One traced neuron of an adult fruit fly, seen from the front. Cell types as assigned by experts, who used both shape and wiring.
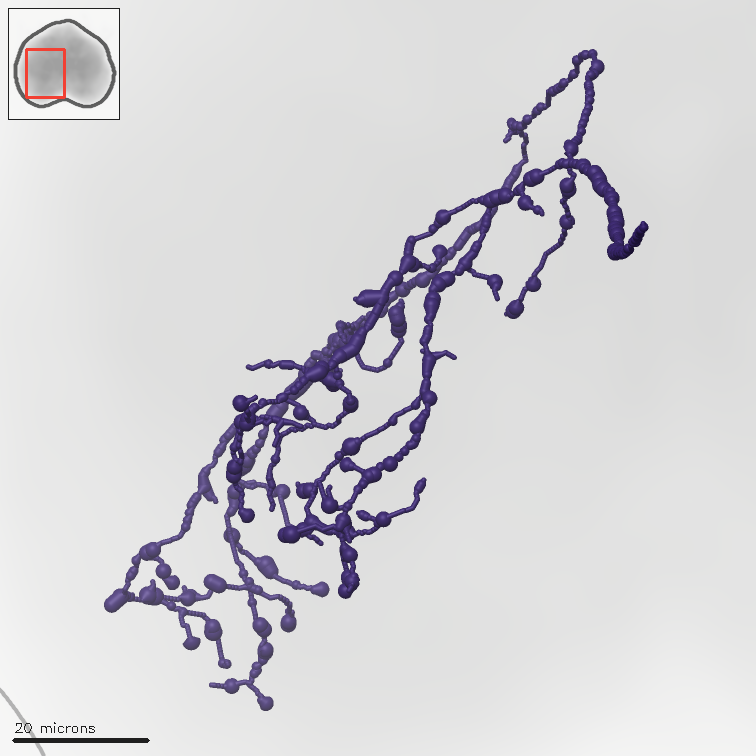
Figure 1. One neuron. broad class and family: descending neuron; DNg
